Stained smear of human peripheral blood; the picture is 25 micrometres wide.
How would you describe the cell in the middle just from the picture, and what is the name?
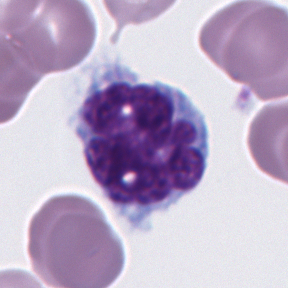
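Chromatin first: dark purple and coarsely clumped. Cytoplasm next: only a scant rim around the nucleus, pale greyish blue in colour. Margin last: the edge of the cytoplasm is ragged, with fine wispy projections. It is a monocyte.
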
